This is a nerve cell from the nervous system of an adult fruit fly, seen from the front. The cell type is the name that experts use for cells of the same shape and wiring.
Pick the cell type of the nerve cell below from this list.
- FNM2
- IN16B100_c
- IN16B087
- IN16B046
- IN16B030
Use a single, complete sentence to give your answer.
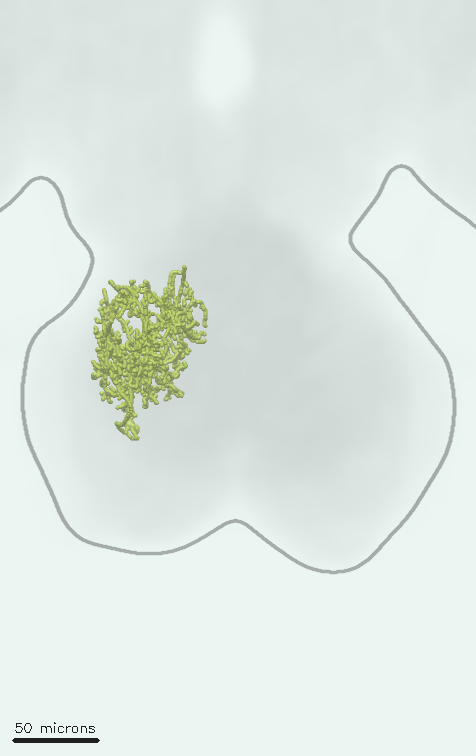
This nerve cell is assigned to the cell type IN16B030.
